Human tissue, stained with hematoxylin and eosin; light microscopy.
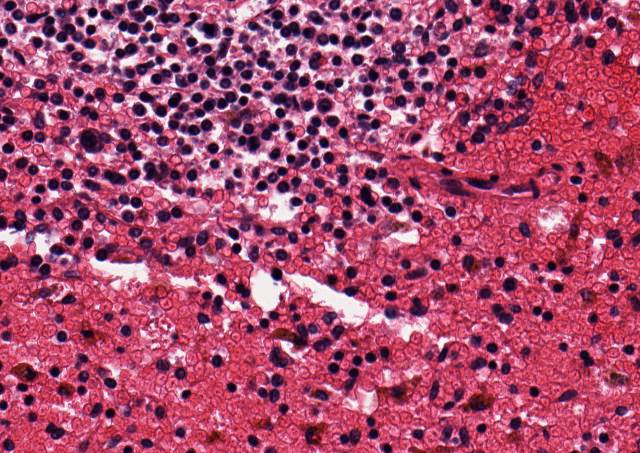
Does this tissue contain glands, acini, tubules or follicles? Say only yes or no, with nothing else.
No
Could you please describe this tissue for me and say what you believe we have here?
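Small round cells with dense dark nuclei and scant cytoplasm crowd the upper left of the field. In the lower half and on the right, pink-red erythrocytes without nuclei are packed tightly against one another, so red cells fill most of the lower part and right side. A few elongated, spindle-shaped nuclei lie near the middle. The tissue is spleen.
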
